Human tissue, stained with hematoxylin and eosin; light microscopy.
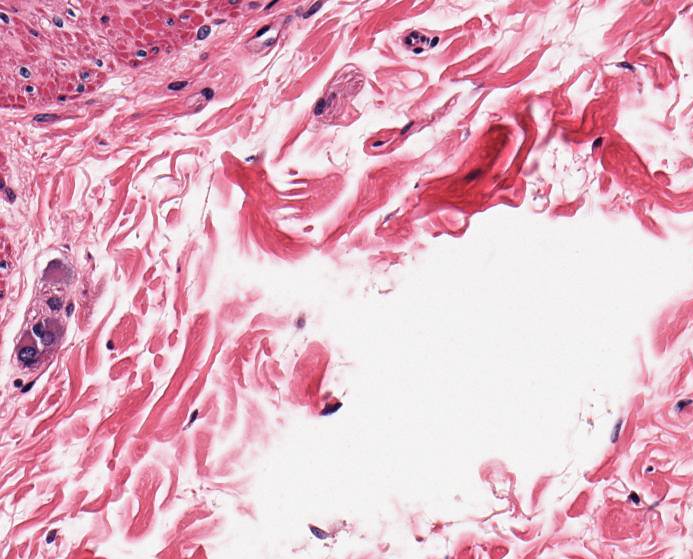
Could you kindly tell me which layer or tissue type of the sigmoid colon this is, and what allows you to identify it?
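Loose connective tissue. A large irregular empty white space fills the centre and right; the rest is mostly wavy pink collagen bundles separated by clear clefts, with few, scattered nuclei.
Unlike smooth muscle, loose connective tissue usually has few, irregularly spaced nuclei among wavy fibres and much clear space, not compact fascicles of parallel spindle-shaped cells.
At the left edge, about midway down, sits a small cluster of large cells with purplish cytoplasm and dark round nuclei.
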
